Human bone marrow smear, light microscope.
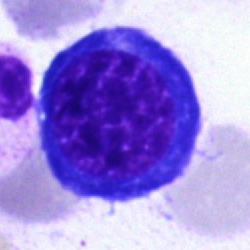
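Erythroblast: the central cell in this stained human bone marrow smear, seen by light microscope. Looking at the nucleus first, its chromatin gathers into dark clumped patches, with paler strands running between them. The cytoplasm takes a deep blue stain. Tracing the edge, a rim of cytoplasm encloses the nucleus on every side. Just above the nucleus, the cytoplasm has a paler zone.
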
